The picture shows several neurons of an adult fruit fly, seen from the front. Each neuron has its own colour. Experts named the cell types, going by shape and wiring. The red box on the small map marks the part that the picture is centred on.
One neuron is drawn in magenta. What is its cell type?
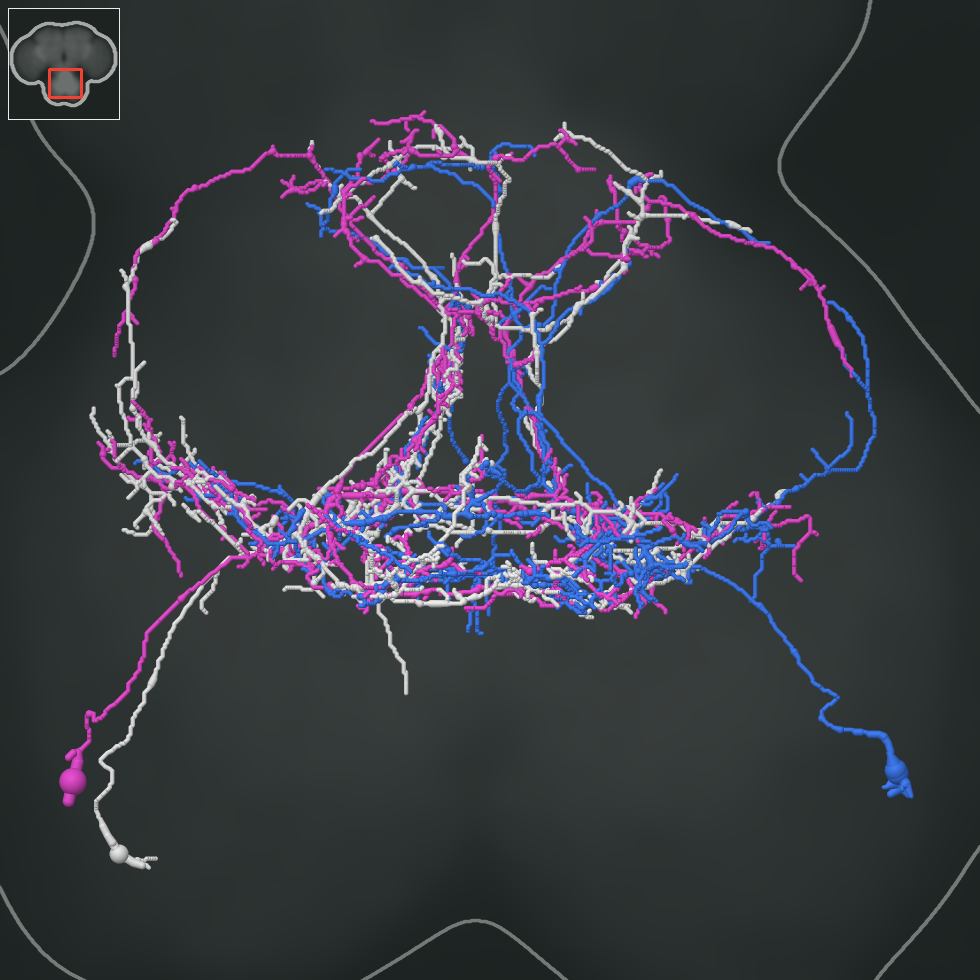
TN1a_a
